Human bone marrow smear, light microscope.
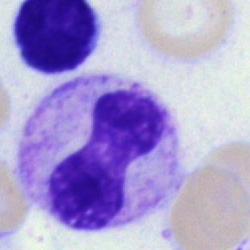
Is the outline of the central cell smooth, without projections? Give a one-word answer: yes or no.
Yes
